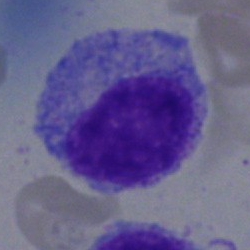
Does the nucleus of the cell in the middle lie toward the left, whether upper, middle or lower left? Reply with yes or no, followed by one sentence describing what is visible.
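No. The nucleus lies off-centre toward the lower right of the cell.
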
